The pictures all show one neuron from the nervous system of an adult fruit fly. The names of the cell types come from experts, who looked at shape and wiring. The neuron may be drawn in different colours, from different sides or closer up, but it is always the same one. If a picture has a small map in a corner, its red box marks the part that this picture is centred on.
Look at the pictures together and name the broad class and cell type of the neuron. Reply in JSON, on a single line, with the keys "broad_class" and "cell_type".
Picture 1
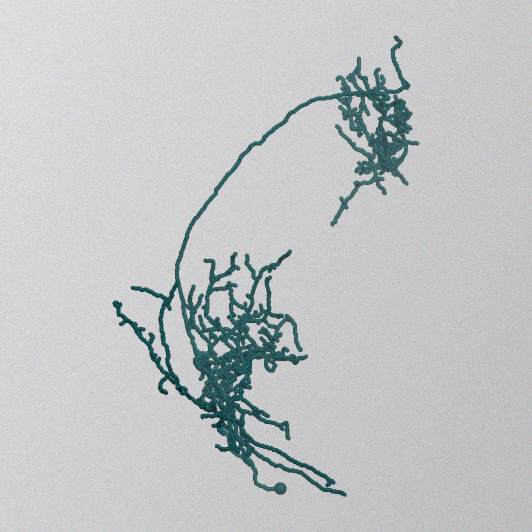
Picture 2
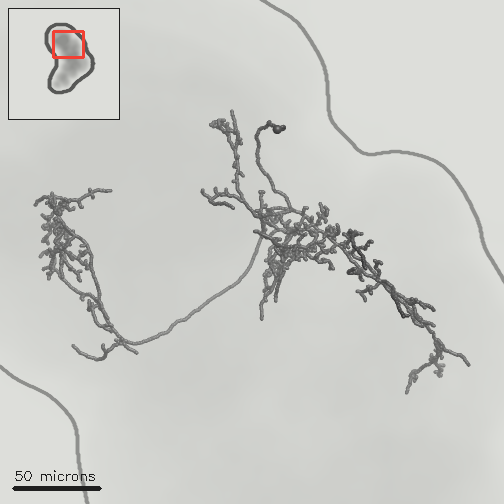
{"broad_class": "central-brain intrinsic neuron", "cell_type": "VES004"}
